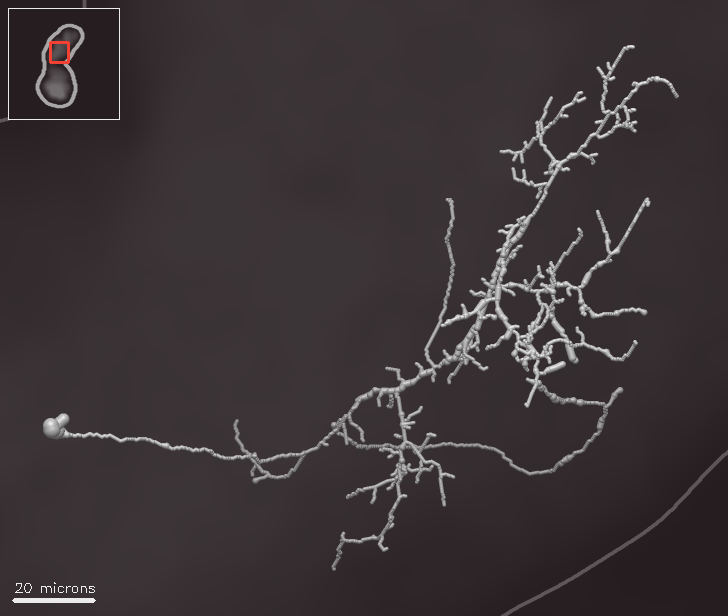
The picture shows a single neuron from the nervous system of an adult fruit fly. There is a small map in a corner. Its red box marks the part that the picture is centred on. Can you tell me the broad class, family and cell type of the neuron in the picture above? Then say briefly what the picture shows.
Its broad class is nerve-cord intrinsic neuron. The family is hemilineage 12A. The cell type is IN12A050_b. From left to right in the picture it spans about 160 microns. As drawn here it is about as wide as it is tall.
